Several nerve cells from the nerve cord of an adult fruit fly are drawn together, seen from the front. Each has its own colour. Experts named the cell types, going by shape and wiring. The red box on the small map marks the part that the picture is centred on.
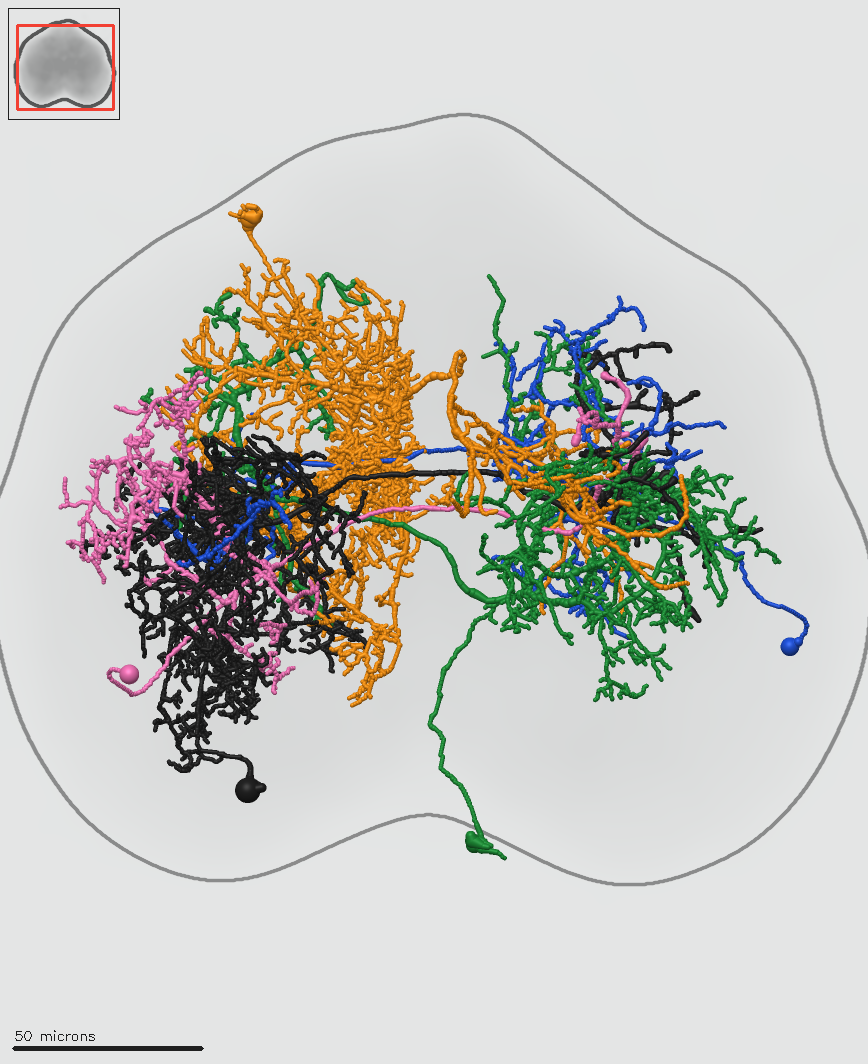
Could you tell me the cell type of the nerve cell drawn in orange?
AN23B003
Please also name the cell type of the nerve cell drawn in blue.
IN08B056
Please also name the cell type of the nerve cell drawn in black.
IN07B008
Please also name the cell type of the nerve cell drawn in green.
IN12B005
